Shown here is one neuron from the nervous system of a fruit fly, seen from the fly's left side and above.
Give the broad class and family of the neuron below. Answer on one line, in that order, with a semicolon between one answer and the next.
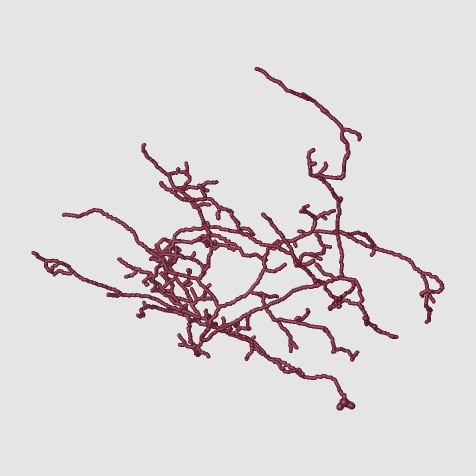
nerve-cord intrinsic neuron; hemilineage 14A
